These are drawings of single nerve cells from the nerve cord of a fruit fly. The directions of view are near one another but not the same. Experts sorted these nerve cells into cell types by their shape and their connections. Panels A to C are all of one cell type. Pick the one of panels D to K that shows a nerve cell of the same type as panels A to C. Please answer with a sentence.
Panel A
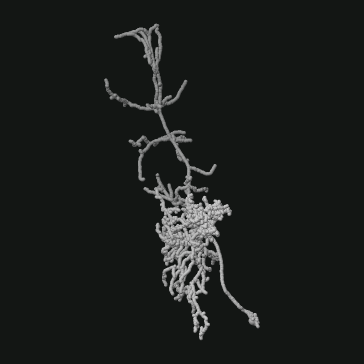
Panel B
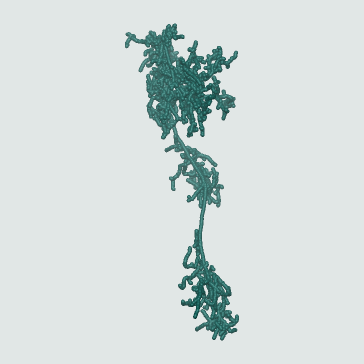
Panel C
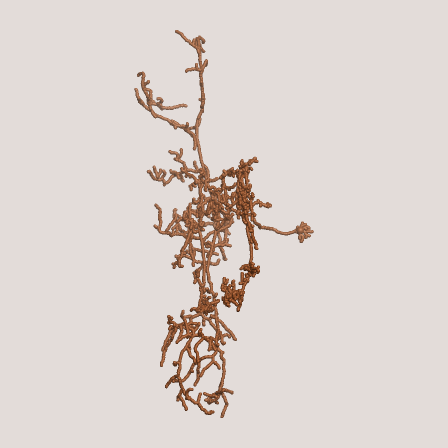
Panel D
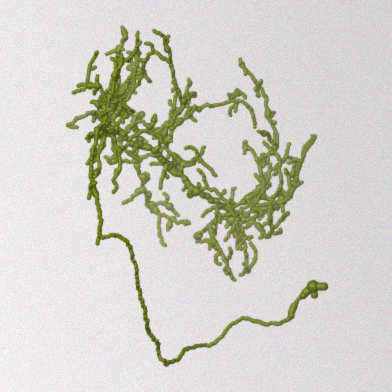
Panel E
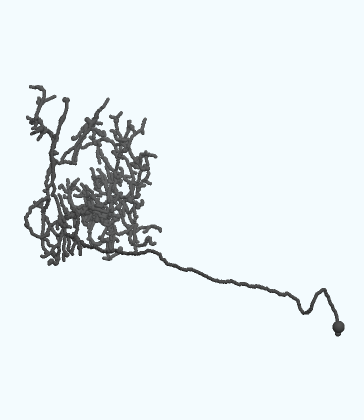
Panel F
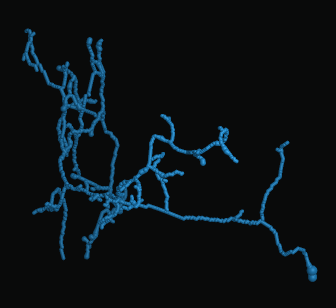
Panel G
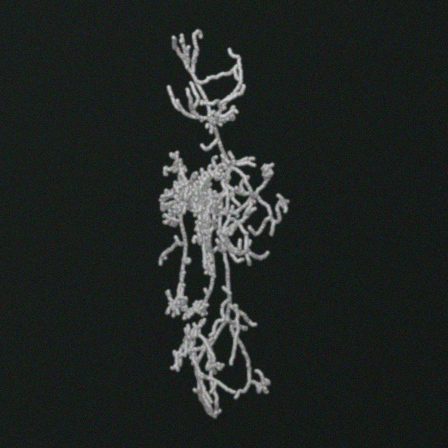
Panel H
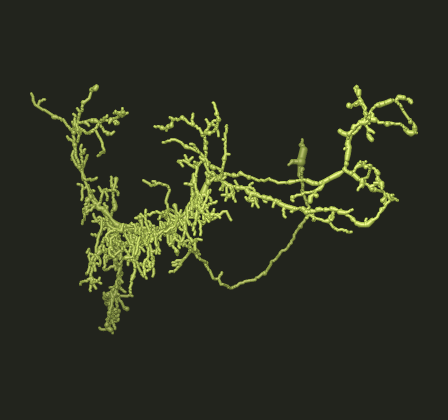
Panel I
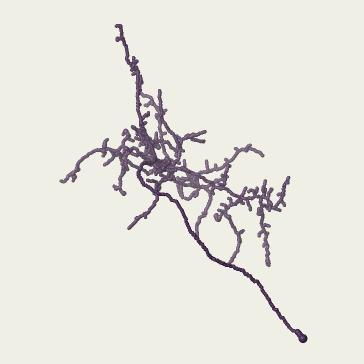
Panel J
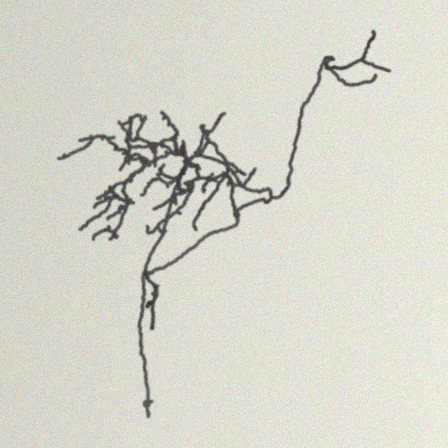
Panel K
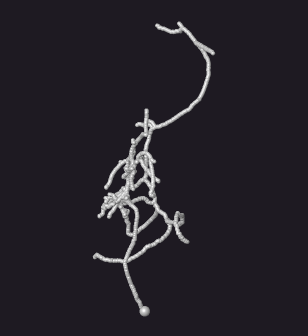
Panel G shows a nerve cell of the same cell type.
